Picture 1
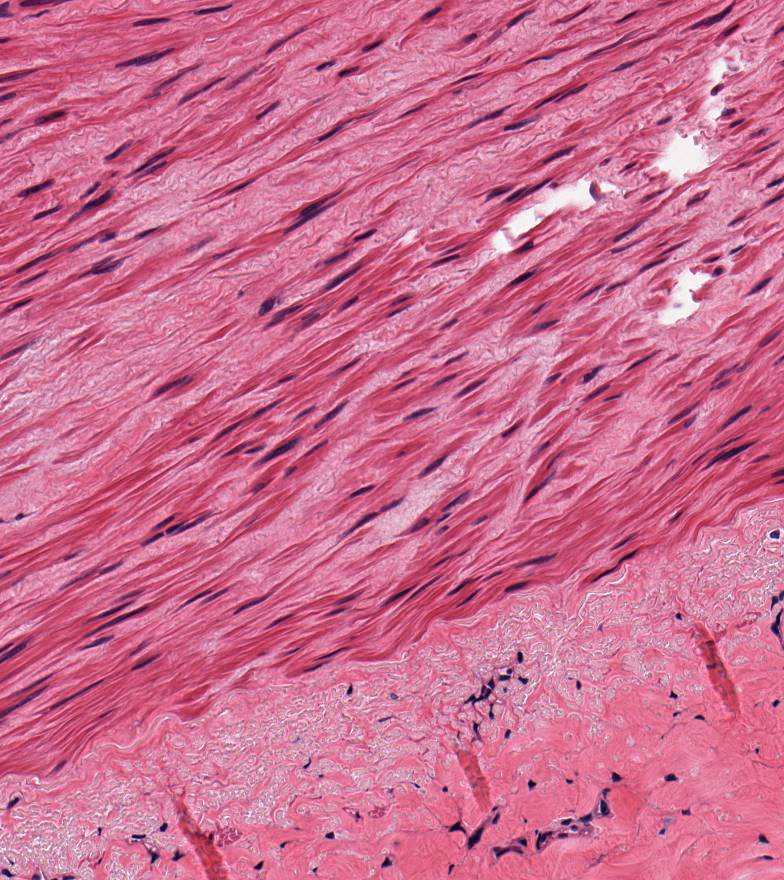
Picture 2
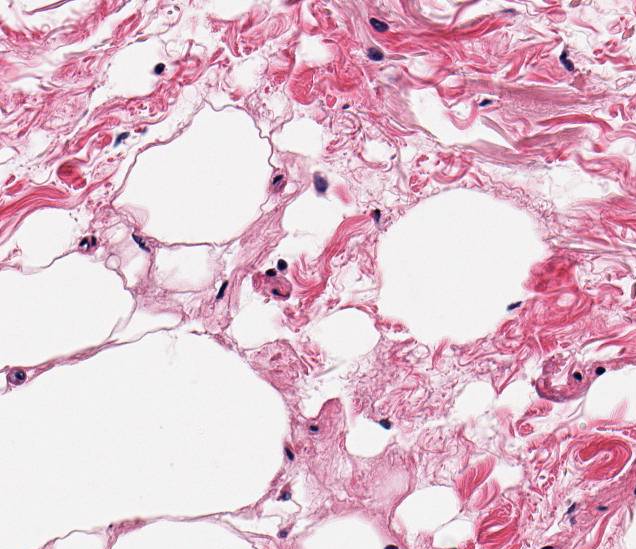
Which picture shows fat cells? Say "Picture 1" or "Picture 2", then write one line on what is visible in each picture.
Picture 2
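What picture 1 shows: No fat cells are present in the field.
What picture 2 shows: Large empty rounded fat spaces occupy the left half and the centre-right of the field.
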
